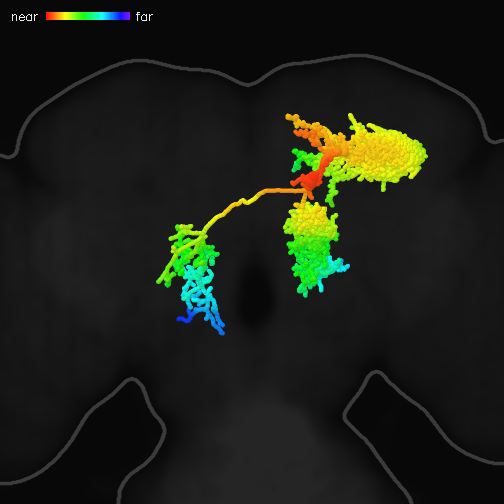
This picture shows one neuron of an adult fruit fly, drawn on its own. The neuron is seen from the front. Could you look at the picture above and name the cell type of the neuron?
AOTU019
